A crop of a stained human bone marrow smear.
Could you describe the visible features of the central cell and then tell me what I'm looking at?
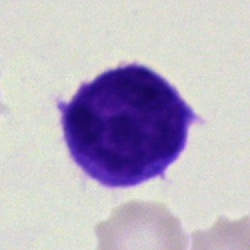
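The outline is roughly round with a slightly irregular edge. Short fine projections fringe the margin, chiefly left and right. Chromatin is deep purple, dense rather than fine and open. A scant, deeply blue-purple cytoplasmic rim is hardly distinct from the nucleus. It is a blast.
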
